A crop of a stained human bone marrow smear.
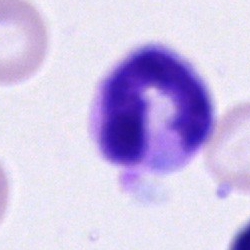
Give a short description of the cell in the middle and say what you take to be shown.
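Roughly round and smooth, the cell outline encloses nuclear chromatin that stains a dark, dense purple. Pale lilac cytoplasm shows mainly as a narrow rim at the left and lower part of the cell. At the bottom edge sits a small pinkish-purple blob. The cell is a band neutrophil.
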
